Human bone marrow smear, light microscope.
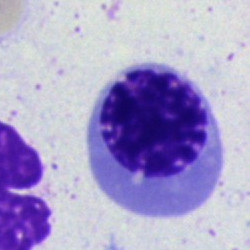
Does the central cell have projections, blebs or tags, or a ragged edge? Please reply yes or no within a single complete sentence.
No, the cell lacks a rough edge; its outline is smooth.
